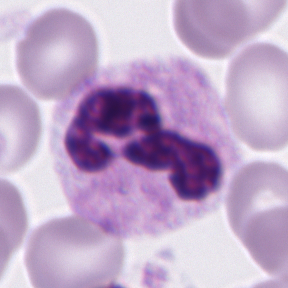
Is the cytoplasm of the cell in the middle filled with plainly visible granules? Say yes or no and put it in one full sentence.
Yes, the cytoplasm of this cell holds many visible granules.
